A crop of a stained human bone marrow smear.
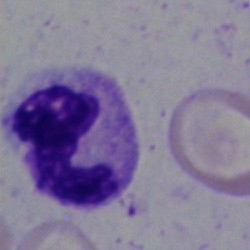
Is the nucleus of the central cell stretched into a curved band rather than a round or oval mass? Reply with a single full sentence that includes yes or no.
Yes, shaped as a curved band, its nucleus has no separate lobes.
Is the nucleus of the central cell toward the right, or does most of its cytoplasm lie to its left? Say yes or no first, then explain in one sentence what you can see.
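No. The nucleus lies toward the left side of the cell.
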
